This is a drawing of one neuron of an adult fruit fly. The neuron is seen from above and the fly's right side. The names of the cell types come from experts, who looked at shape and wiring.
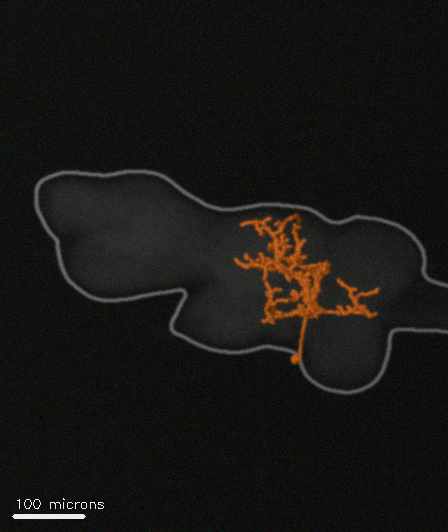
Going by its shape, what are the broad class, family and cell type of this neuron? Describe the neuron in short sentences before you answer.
It lies in the nerve cord. From top to bottom in the picture it spans about 200 microns. Its broad class is nerve-cord intrinsic neuron. The family is hemilineage 12A. Its cell type is TN1a_f.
